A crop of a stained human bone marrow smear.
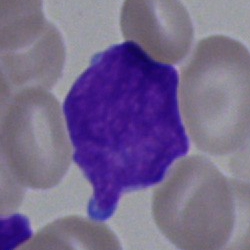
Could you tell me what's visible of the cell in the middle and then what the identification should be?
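Hmm, the outline isn't smoothly round; it's irregular, almost angular. A short rounded protrusion extends downward from the lower edge. The chromatin stains deep purple, fine and faintly mottled. I can't see any granules at all. This one is a blast.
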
